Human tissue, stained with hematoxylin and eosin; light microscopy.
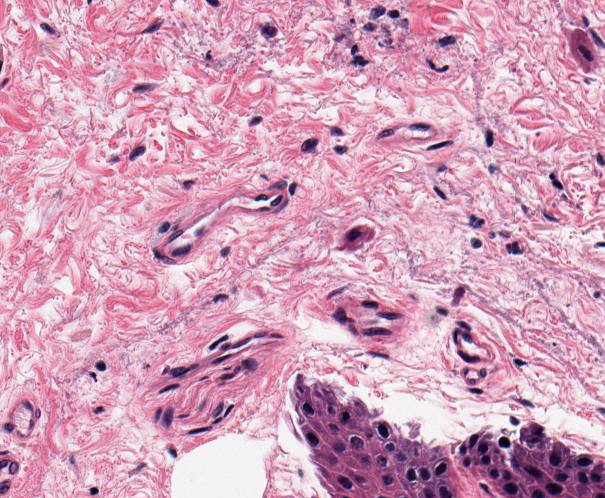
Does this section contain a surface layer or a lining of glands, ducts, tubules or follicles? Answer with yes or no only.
Yes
